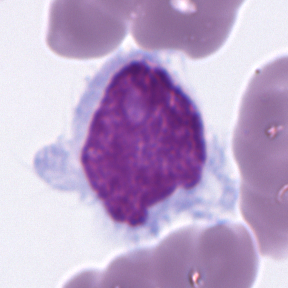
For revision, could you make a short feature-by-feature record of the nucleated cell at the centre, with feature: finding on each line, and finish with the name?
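Nucleus: fills most of the cell, somewhat irregular outline
Nucleolus-like area: pale, rounded, upper part of nucleus
Cytoplasm: pale blue rim around nucleus
Bulge: pale blue, cytoplasmic, projecting from left side
Name: hairy cell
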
